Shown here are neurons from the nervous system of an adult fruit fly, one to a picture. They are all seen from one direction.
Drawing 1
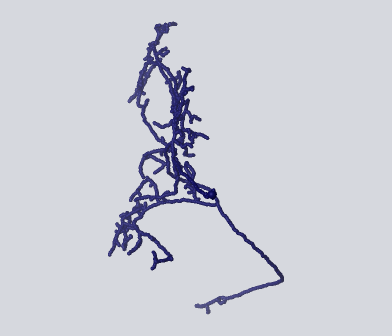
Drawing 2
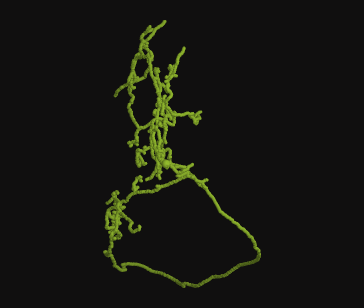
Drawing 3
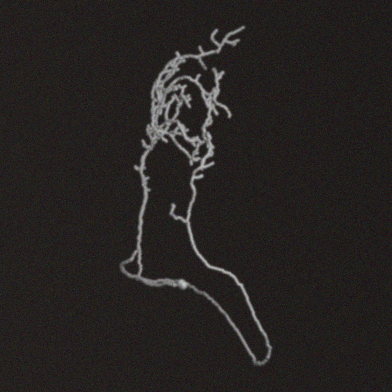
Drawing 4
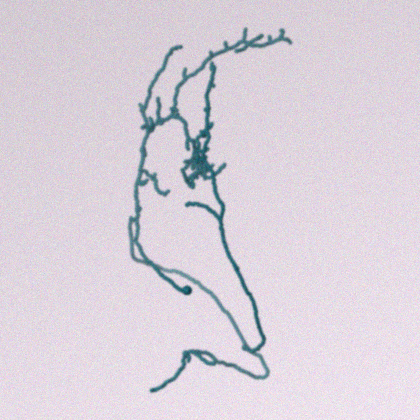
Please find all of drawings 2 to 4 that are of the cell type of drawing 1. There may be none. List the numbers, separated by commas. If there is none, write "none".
2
